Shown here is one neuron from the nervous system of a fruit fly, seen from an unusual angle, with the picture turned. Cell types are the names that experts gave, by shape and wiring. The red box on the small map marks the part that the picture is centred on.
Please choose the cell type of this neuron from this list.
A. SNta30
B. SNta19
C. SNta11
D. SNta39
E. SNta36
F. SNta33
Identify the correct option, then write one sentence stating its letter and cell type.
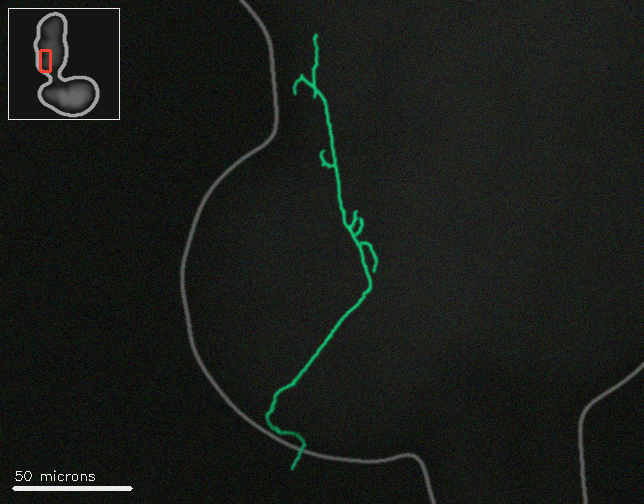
Given as option F, SNta33 is the cell type for the neuron.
